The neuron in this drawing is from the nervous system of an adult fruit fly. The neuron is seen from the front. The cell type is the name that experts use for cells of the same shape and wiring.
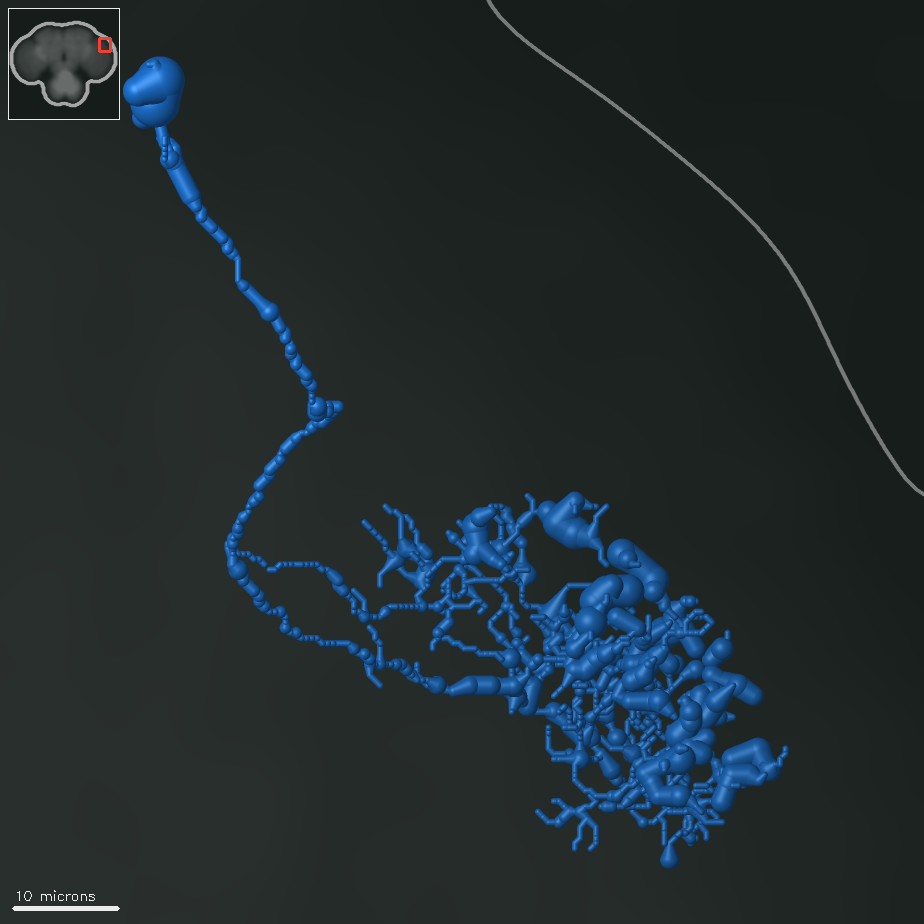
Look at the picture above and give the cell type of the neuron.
Dm4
